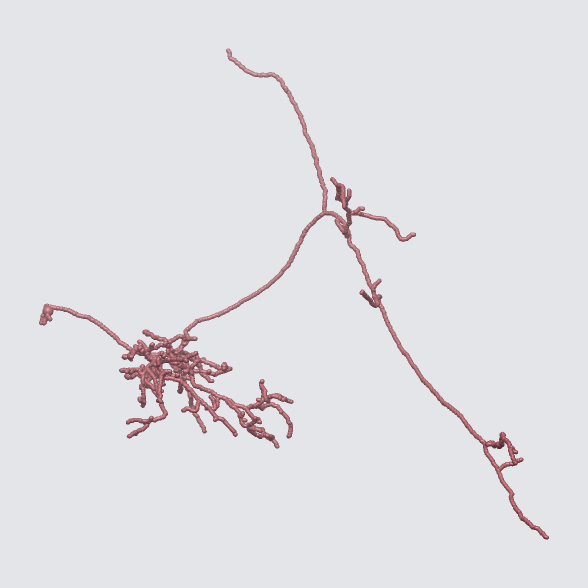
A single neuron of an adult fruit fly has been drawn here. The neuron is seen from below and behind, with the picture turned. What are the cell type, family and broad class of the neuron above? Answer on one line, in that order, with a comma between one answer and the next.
IN08B060, hemilineage 08B, nerve-cord intrinsic neuron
